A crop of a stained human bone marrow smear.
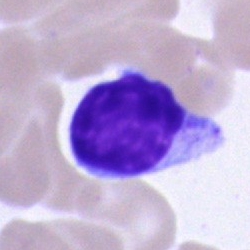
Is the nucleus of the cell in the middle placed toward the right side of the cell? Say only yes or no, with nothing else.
No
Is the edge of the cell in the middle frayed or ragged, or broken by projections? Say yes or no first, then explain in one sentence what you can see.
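Yes. The edge of the cytoplasmic extension is ragged rather than smooth.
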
